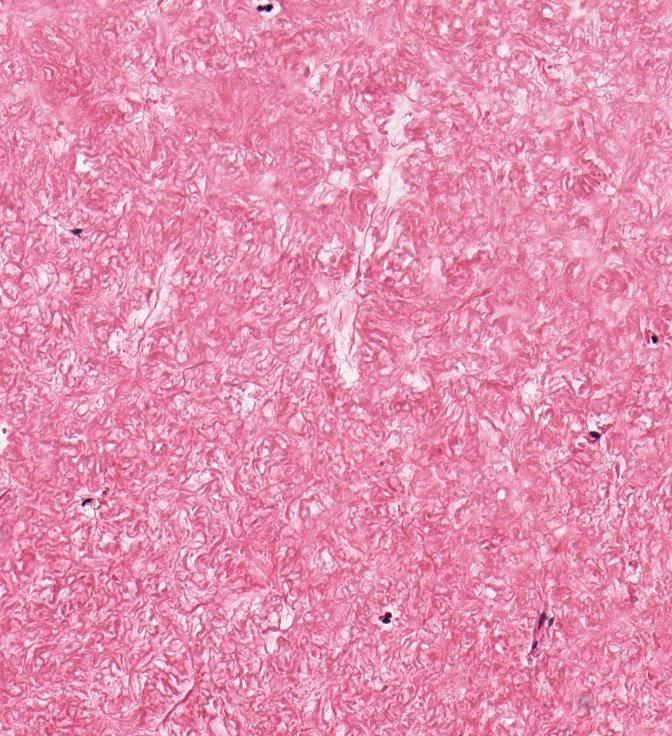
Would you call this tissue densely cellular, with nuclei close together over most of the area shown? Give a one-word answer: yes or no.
No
